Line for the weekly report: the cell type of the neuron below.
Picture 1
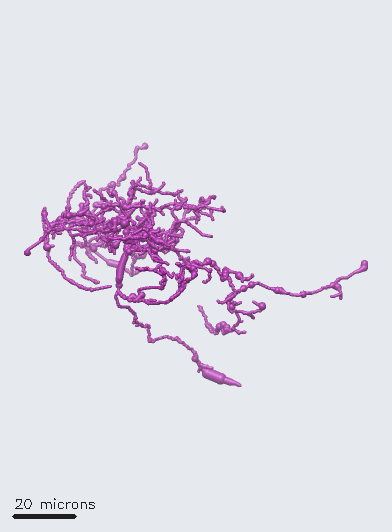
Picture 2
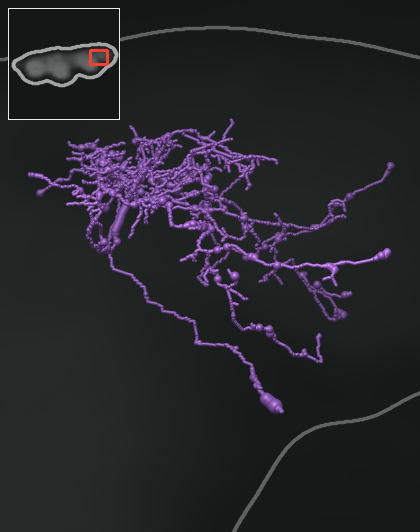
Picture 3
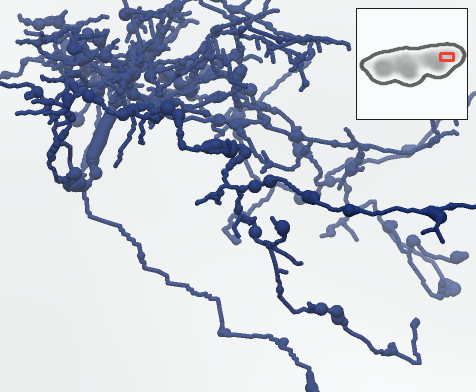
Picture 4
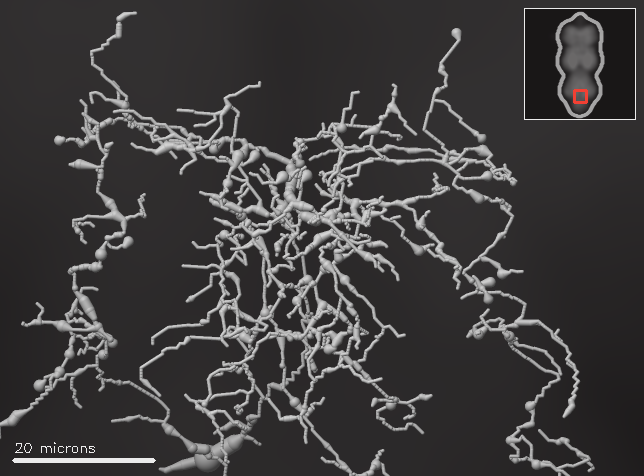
IN00A024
